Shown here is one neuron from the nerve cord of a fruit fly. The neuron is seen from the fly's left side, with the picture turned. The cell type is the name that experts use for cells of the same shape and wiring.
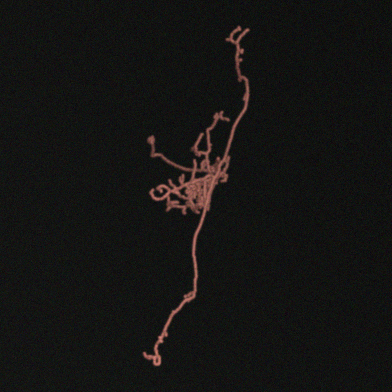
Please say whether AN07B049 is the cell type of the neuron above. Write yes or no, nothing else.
no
